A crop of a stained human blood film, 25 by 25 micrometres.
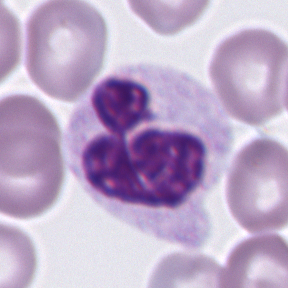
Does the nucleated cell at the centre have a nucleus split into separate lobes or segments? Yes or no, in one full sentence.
Yes, there are two or more lobes making up the nucleus of the cell.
